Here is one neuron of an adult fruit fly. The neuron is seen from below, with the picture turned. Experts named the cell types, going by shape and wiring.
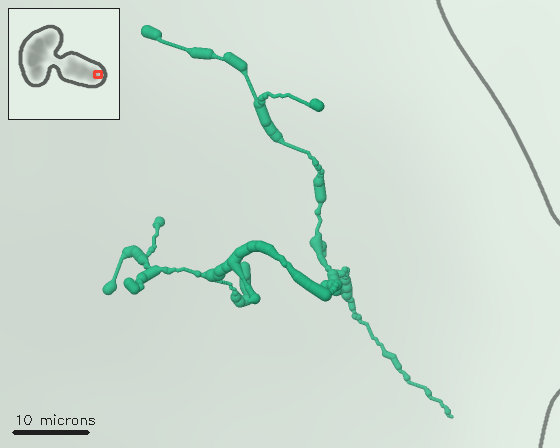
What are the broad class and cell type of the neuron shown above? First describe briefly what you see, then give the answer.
It lies in the nerve cord. The drawing shows no cell body. By the scale bar it is about 55 microns tall in this view. This is a sensory neuron entering the nerve cord. The cell type is SNxx08.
